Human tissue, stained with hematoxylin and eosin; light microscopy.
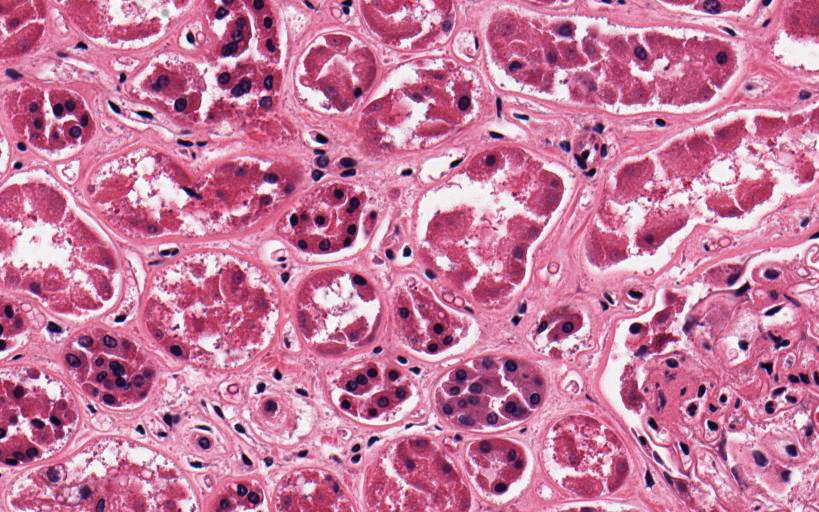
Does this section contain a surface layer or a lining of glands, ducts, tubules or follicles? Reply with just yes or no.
Yes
